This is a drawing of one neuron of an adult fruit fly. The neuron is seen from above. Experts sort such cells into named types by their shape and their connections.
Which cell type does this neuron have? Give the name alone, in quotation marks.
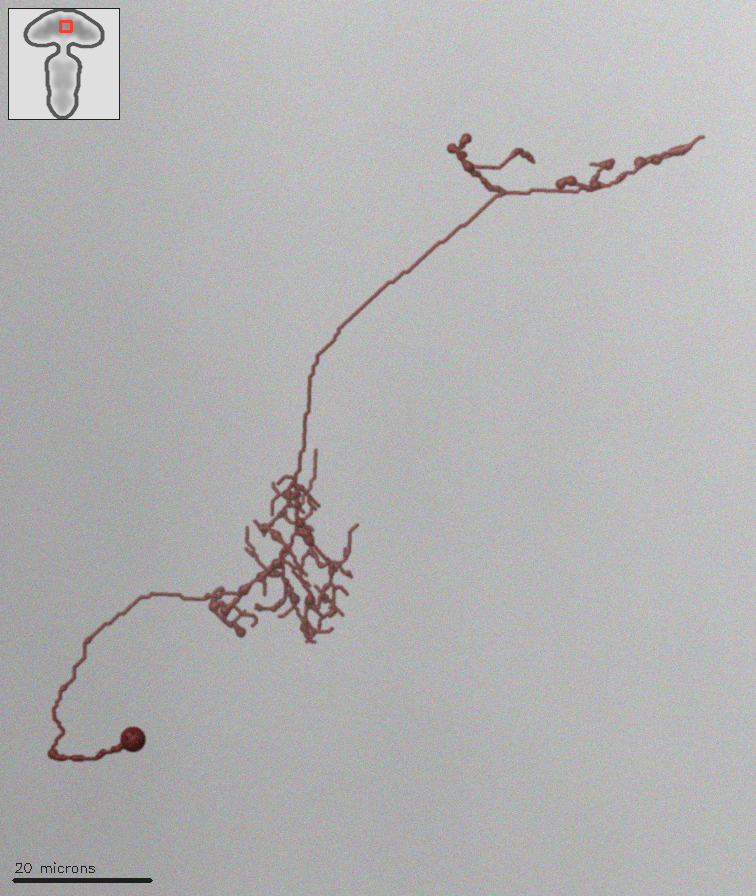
"FC1C_a"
